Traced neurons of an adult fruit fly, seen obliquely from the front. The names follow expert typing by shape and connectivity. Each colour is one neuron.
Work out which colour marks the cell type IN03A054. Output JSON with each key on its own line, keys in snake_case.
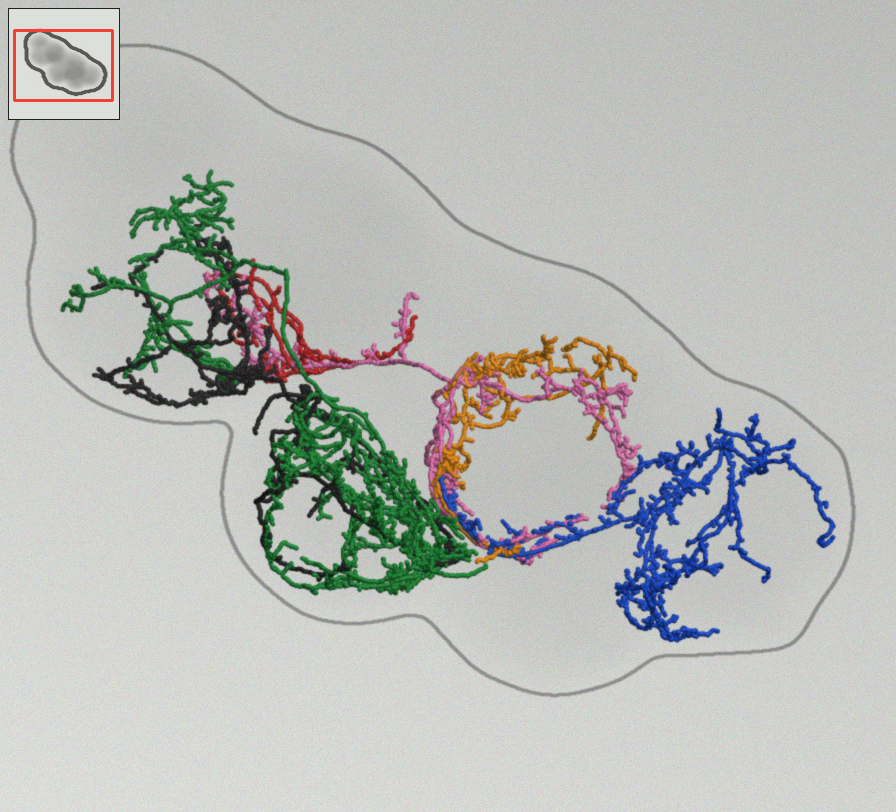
{
 "colour": "pink"
}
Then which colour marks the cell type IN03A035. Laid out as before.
{
 "colour": "blue"
}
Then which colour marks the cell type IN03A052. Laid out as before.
{
 "colour": "black"
}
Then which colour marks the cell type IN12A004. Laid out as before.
{
 "colour": "green"
}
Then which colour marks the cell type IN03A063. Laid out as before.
{
 "colour": "orange"
}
